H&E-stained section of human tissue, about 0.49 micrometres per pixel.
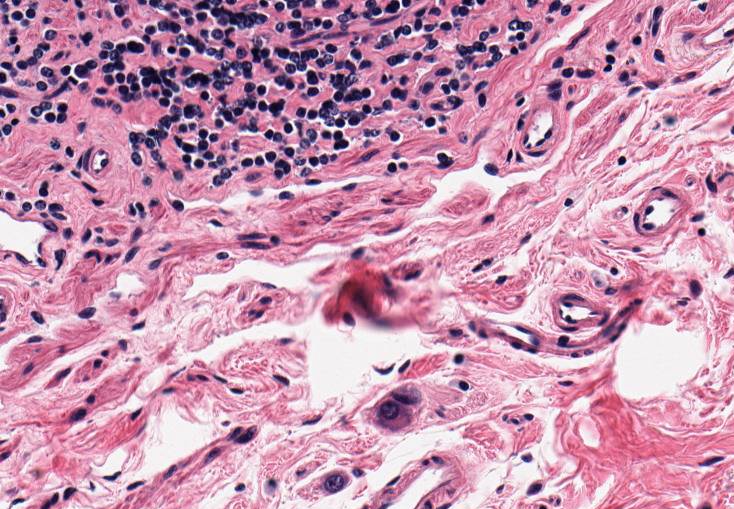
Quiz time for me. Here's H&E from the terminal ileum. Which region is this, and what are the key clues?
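Dense connective tissue is the main tissue here, fibrous and filling all but the upper left. Slender spindle-shaped nuclei lie scattered between its collagen bundles.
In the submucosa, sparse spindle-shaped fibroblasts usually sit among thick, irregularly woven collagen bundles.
The dense upper-left band consists of lymphocytes with small, round, dark nuclei and scant cytoplasm. No epithelium is present.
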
